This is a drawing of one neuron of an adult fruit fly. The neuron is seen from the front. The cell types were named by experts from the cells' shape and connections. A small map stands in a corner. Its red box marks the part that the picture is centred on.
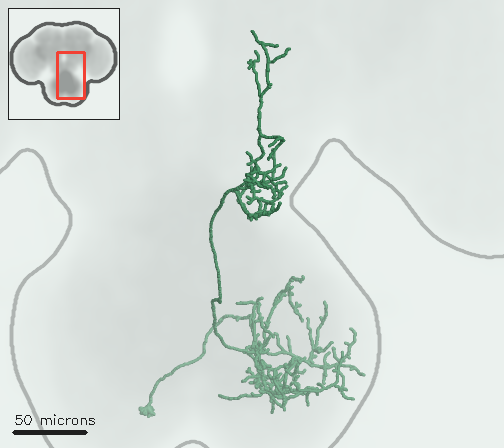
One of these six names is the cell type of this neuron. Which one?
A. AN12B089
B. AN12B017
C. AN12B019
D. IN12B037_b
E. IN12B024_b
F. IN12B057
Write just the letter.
B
